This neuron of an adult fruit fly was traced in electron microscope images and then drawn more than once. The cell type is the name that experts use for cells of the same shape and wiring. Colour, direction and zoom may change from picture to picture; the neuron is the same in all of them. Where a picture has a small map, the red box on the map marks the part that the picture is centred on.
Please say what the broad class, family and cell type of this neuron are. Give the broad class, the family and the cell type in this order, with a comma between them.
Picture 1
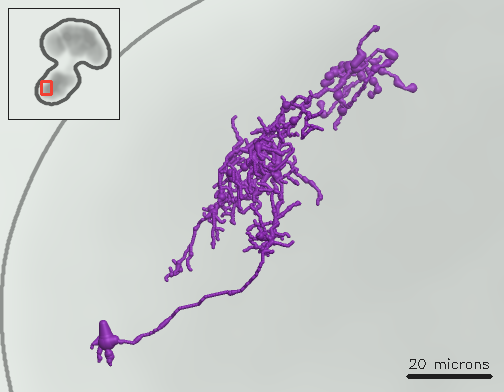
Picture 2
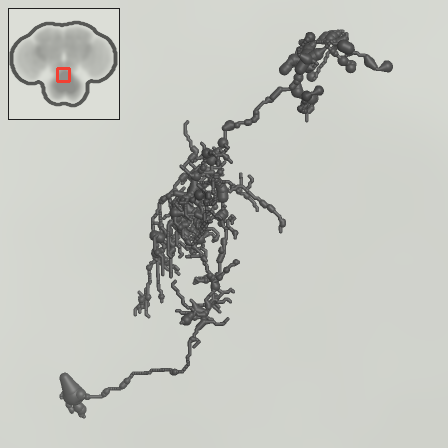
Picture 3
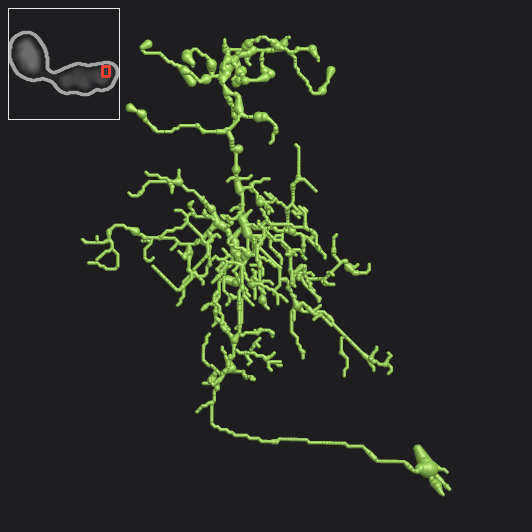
nerve-cord intrinsic neuron, hemilineage 06A, IN06A109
